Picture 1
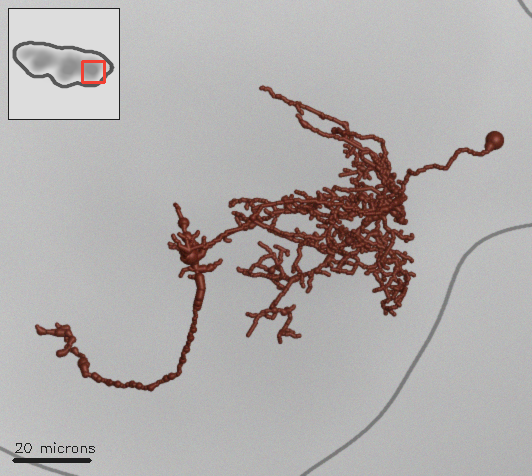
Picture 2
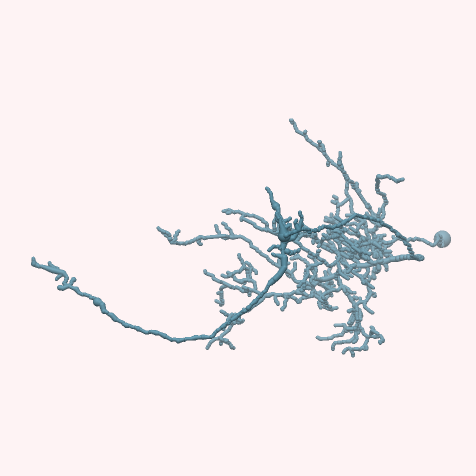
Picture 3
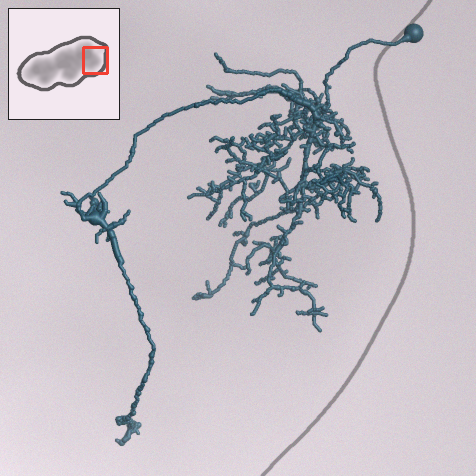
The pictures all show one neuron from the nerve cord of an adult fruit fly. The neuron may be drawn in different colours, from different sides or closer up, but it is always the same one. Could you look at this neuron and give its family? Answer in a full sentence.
The family is hemilineage 09A.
